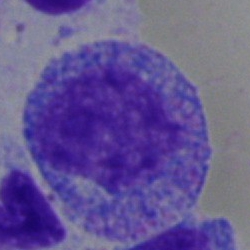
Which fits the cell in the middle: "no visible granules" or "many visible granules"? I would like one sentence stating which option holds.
Many granules are visible within its cytoplasm.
